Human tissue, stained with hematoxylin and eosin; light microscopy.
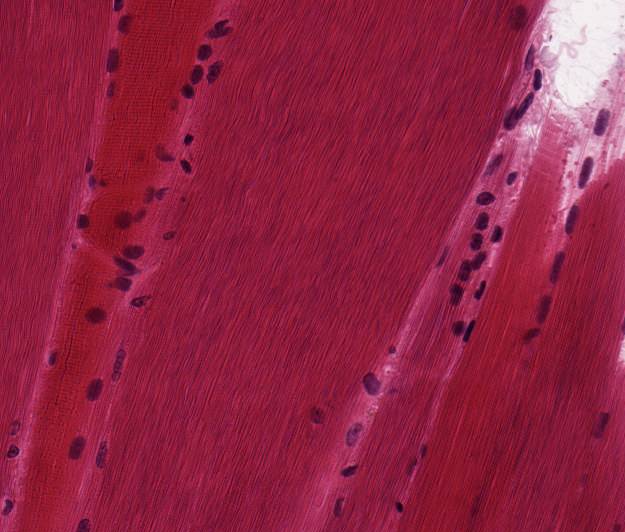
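Skeletal muscle, H&E: long, parallel fibres that look unbranched run obliquely from lower left toward upper right. Look at the narrow fibre strip on the left to find fine transverse cross-striations. Notice that the oval, dark purple nuclei sit at the edges of the fibres, not in their centres. Rows of small dark nuclei crowd the pale strips between the fibres.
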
